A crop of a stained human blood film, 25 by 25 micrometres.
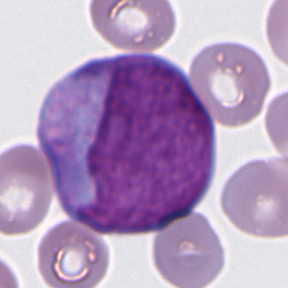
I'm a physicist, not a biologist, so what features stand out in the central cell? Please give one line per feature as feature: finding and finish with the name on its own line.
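Nucleus: a single unlobed mass
Position: toward the right side of the cell
Chromatin: finely textured, no coarse dark clumps
Cytoplasm: less than half of the cell
Name: atypical promyelocyte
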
